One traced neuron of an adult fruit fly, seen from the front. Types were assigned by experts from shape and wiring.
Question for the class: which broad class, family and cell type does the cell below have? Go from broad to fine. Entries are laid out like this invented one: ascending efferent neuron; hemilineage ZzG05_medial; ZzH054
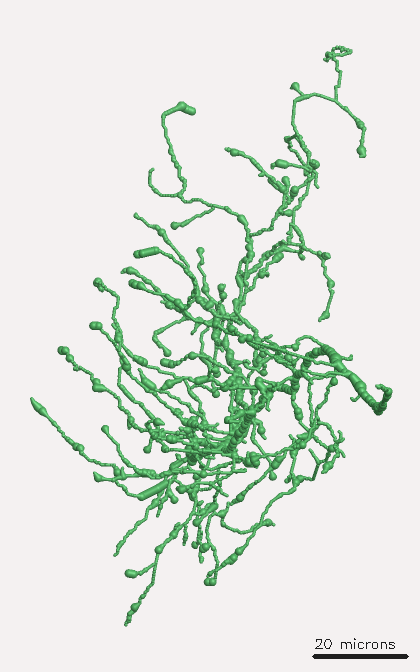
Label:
descending neuron; DNd; DNd05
